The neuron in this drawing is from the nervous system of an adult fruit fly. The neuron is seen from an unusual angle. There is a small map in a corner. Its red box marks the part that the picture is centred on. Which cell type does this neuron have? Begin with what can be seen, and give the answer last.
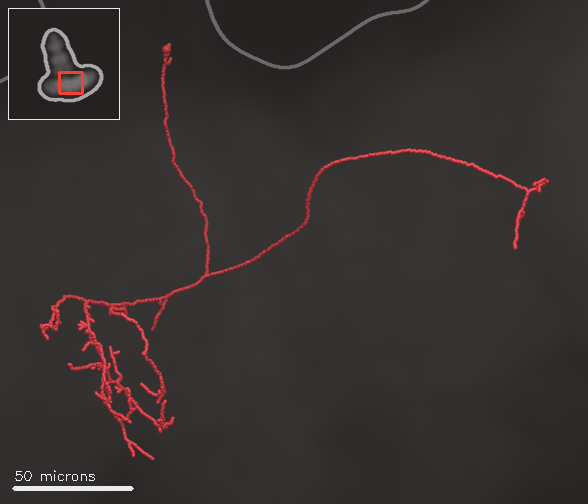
The cell body can be seen at the upper left of the picture. By the scale bar it is about 200 microns wide in this view. This is a central-brain intrinsic neuron. Its cell type is CB2081_b.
